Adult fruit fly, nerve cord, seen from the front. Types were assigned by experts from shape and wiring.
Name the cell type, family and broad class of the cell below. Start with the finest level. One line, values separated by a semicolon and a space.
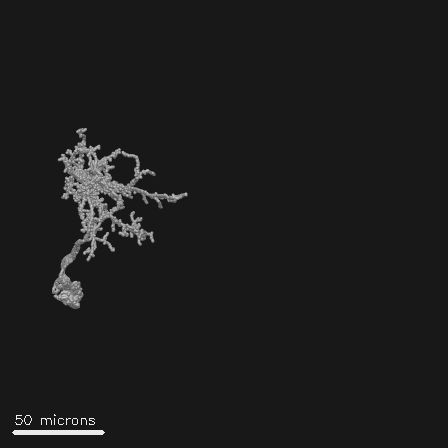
MNhl02; MNhl; motor neuron of the nerve cord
